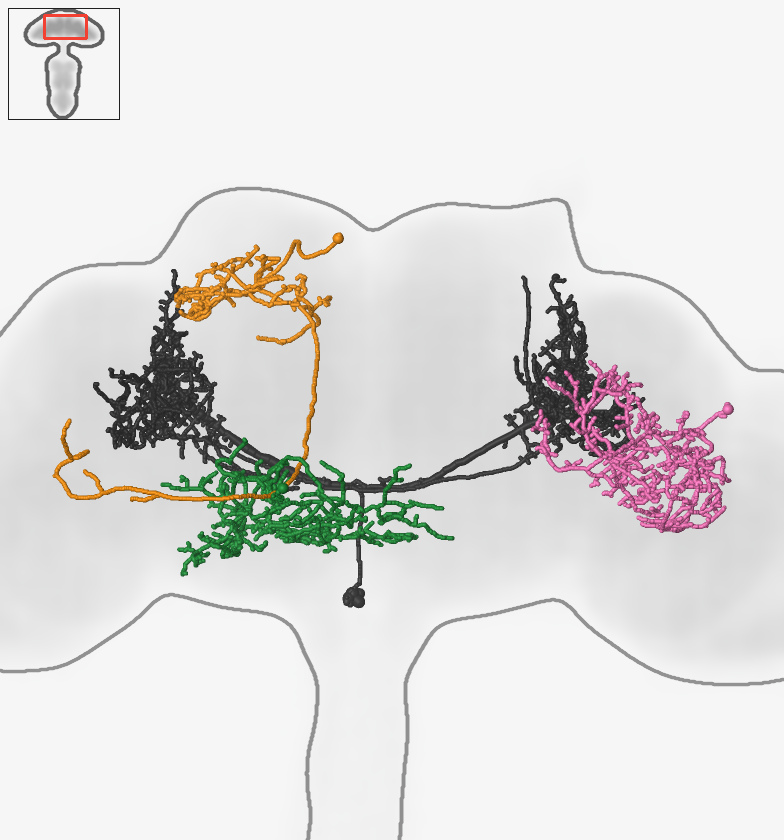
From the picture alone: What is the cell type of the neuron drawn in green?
PS107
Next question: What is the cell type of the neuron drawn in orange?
M_adPNm7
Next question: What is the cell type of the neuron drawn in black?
WED196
